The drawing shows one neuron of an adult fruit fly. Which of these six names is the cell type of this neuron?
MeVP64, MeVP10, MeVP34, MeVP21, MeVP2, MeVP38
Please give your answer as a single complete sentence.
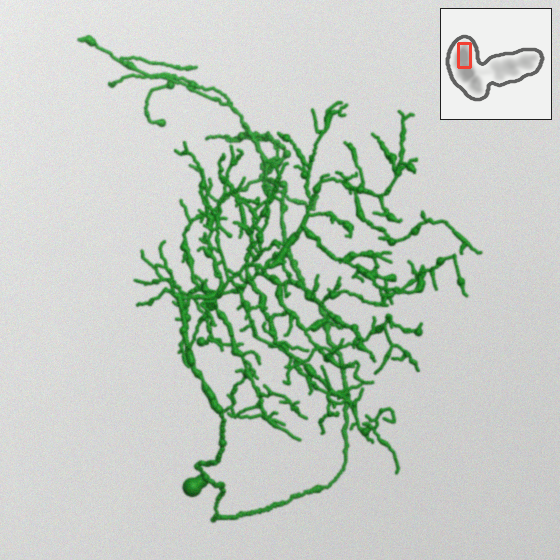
This neuron is a member of the MeVP64 cell type.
